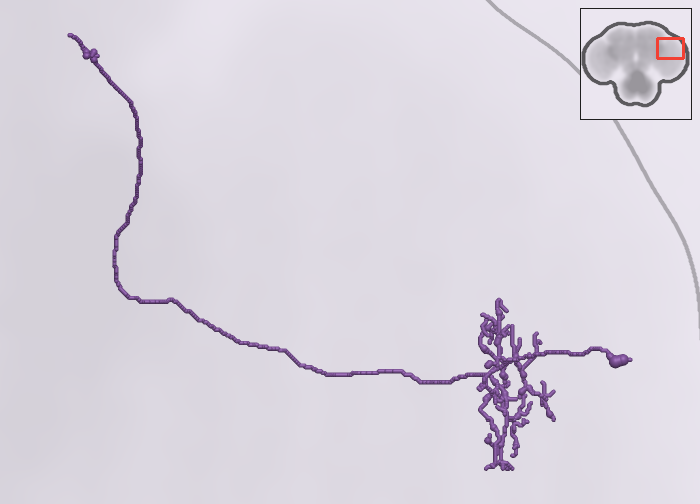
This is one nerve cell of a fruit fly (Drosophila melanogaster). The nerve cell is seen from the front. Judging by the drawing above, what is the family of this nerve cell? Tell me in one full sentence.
The family assigned to this nerve cell is MeTu.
